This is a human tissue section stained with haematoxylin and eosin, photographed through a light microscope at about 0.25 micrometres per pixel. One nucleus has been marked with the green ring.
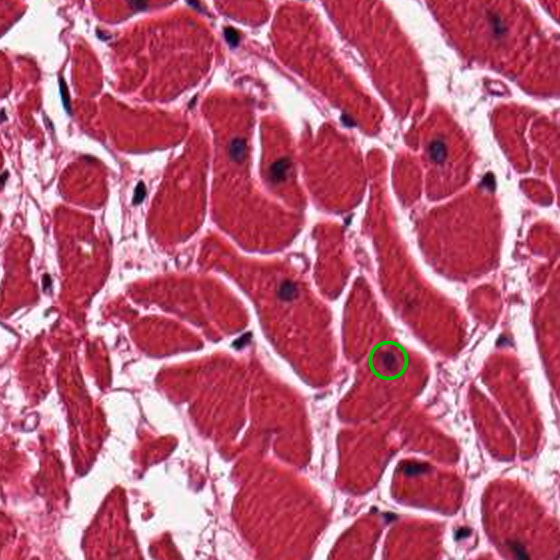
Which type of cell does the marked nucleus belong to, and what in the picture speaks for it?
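Cardiomyocyte. The nucleus is a small, dark, roundish-oval body that lies well inside the cell, away from its outline. The cytoplasm is abundant and deep red, with faint lengthwise streaks running through it. It lies among closely packed red fibres, separated from them only by narrow pale clefts.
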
